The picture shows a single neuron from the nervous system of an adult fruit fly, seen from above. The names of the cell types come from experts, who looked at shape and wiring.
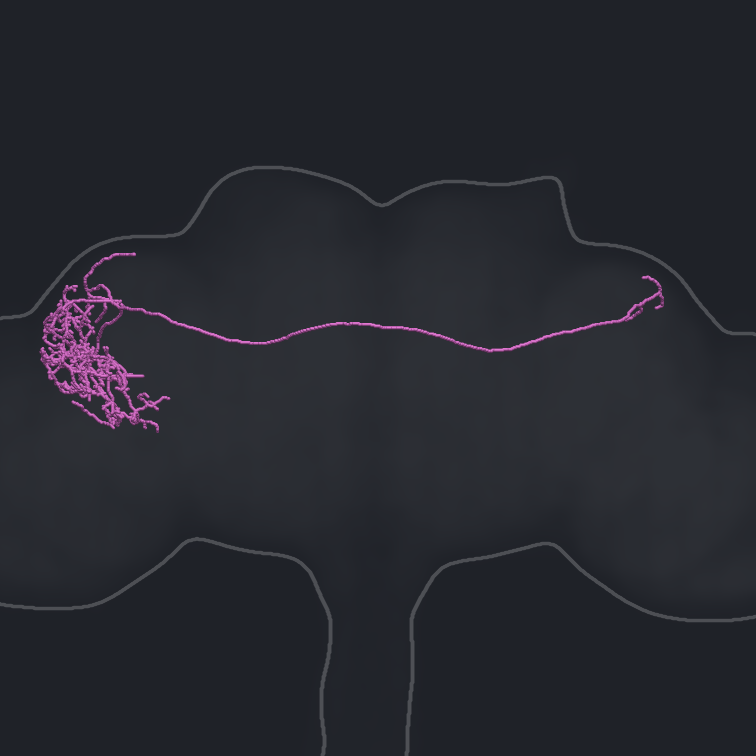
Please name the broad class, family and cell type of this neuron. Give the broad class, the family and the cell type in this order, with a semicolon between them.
central-brain intrinsic neuron; hemilineage VLPl&p1_lateral; CB2090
